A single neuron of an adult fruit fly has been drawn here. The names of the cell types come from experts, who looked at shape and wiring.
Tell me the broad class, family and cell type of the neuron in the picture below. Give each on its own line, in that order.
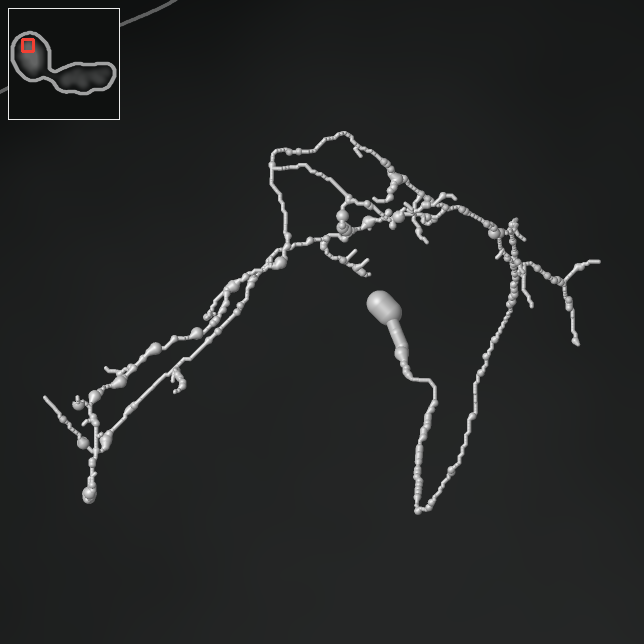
central-brain intrinsic neuron
hemilineage SIPa1_ventral
CB4111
